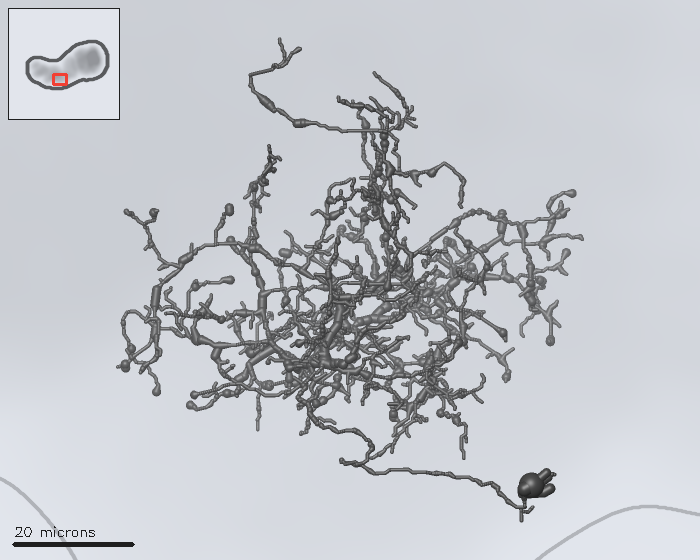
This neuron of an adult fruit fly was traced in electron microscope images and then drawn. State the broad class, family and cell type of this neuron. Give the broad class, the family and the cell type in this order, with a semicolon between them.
nerve-cord intrinsic neuron; hemilineage 04B; IN04B014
